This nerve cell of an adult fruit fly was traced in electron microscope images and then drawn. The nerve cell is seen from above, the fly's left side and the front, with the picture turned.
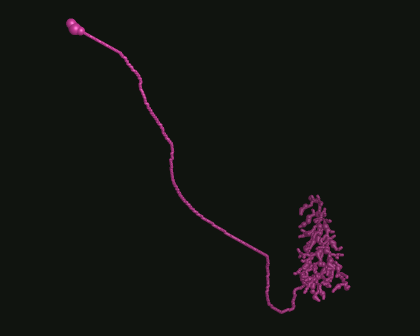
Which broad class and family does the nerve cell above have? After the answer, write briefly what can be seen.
Its broad class is optic-lobe intrinsic neuron. The family is LPi. Its cell body lies at the upper left of the picture. As drawn here it is about as wide as it is tall.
